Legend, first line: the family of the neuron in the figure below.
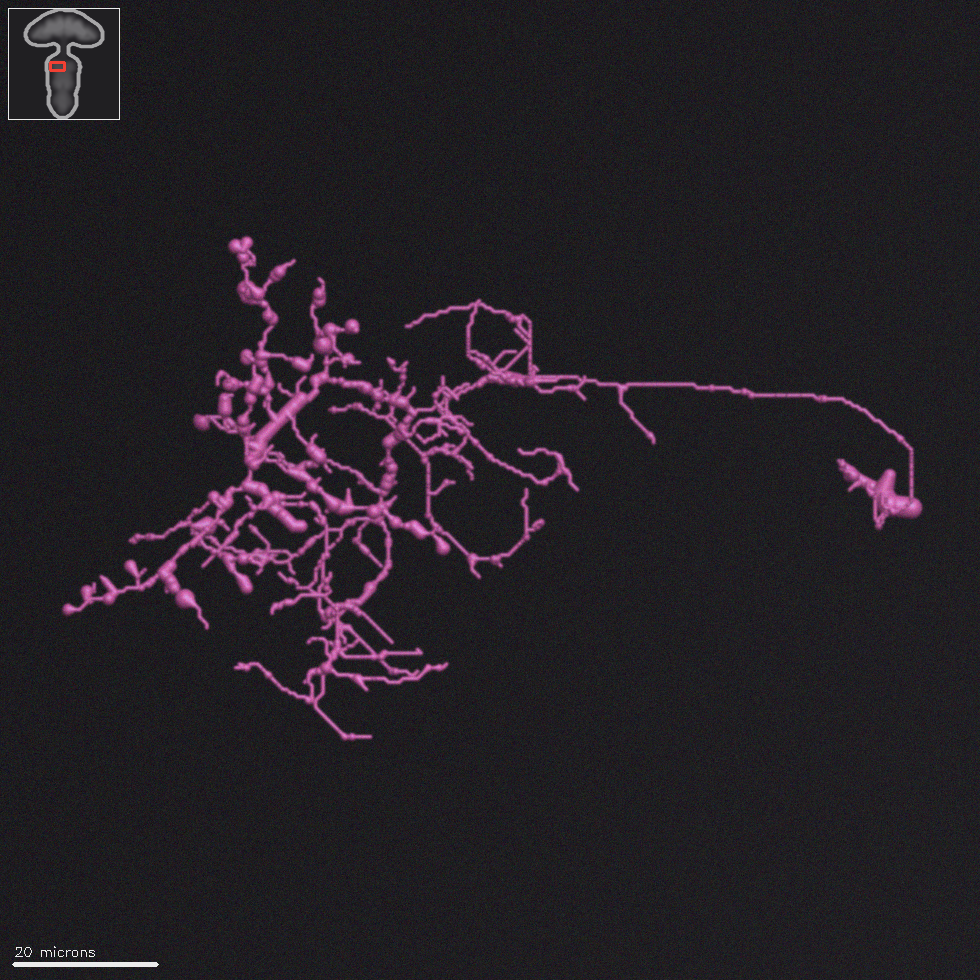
hemilineage 13B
